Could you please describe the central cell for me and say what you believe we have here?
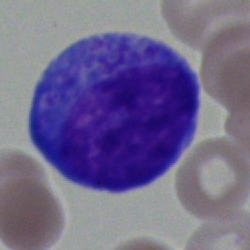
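Round in outline, this cell has a nucleus that fills most of it. Its chromatin stains dark purple, and the cytoplasm is deep blue. The cell is a promyelocyte.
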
